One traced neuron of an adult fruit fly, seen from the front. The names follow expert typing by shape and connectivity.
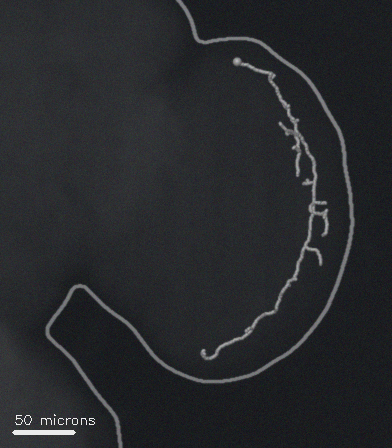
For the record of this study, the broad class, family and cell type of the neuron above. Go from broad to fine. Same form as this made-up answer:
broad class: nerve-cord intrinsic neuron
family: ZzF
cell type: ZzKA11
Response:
broad class: optic-lobe intrinsic neuron
family: Cm
cell type: Cm10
